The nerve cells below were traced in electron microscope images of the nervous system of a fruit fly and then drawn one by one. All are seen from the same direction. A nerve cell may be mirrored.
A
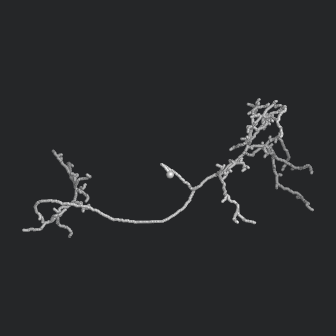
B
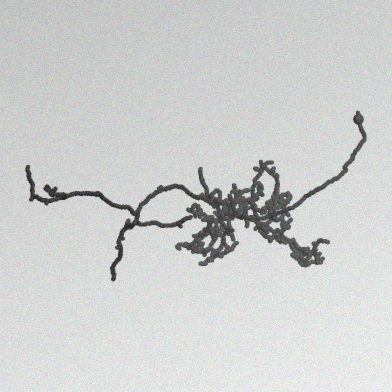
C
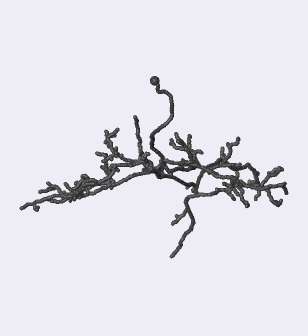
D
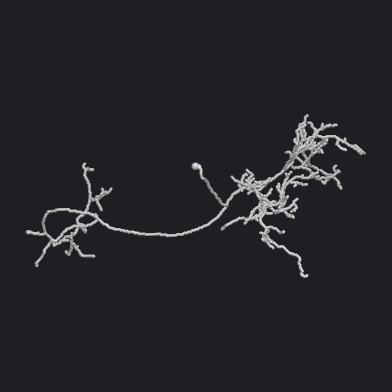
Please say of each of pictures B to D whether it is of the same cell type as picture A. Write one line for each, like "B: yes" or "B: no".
B: no
C: no
D: yes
